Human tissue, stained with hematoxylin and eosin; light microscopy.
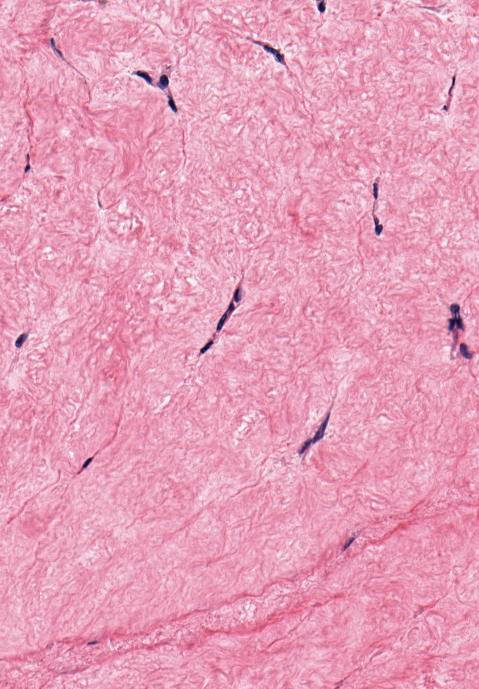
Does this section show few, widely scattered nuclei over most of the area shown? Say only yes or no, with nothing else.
Yes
